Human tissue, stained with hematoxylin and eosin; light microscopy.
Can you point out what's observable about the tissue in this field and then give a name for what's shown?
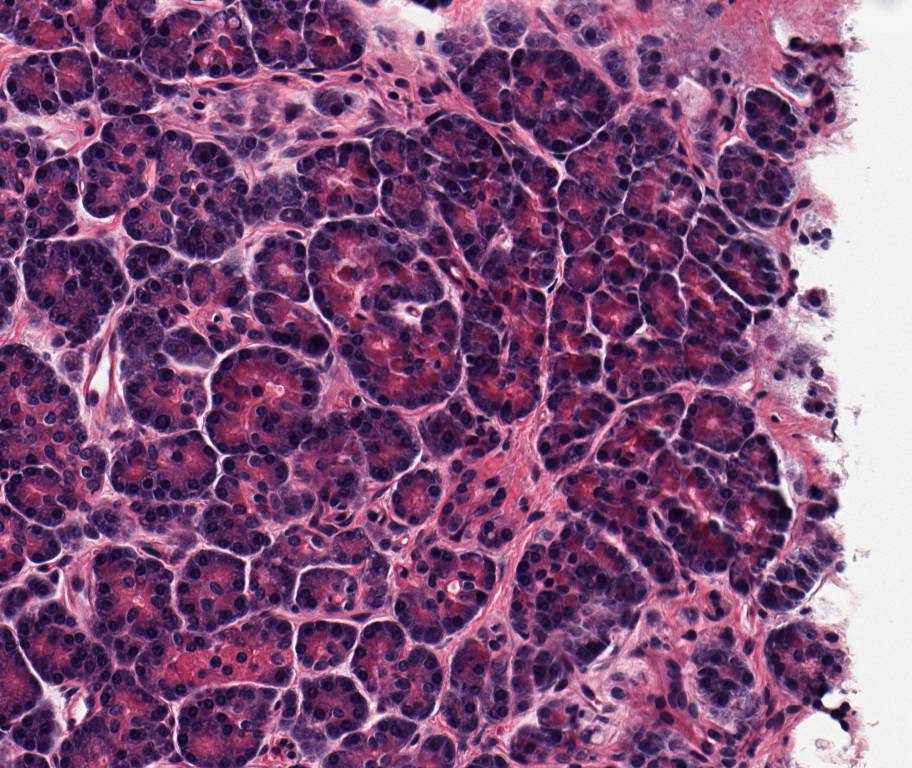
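First, arrangement: closely packed rounded acini, grouped into lobules by thin connective tissue strands. Next, cell shape: pyramidal acinar cells, with round dark nuclei set toward the base of each cell. Then staining: apical cytoplasm pink-red and granular, basal part darker purple. Finally, lumen: tiny and central in each acinus, or not visible. The tissue is pancreas.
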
